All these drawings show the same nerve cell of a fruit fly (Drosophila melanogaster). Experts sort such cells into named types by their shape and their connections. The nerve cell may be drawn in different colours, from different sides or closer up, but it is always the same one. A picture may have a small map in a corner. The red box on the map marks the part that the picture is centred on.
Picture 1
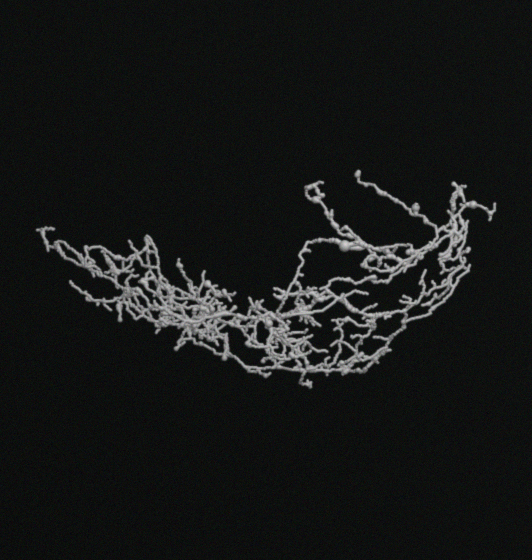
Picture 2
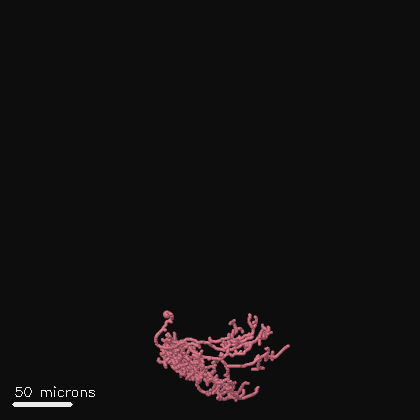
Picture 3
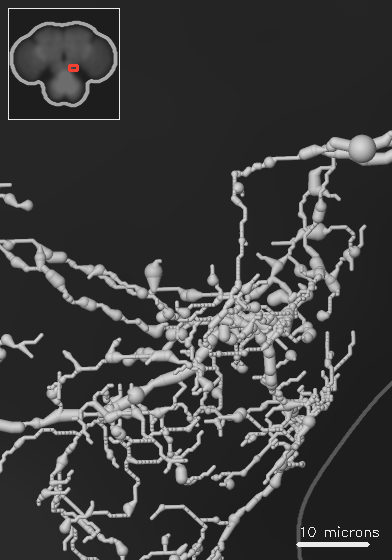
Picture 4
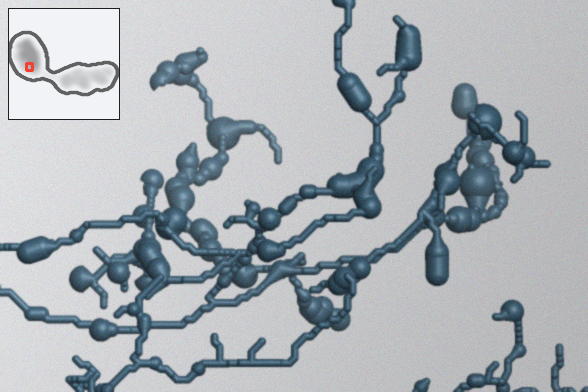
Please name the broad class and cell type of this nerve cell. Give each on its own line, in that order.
central-brain intrinsic neuron
GNG118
